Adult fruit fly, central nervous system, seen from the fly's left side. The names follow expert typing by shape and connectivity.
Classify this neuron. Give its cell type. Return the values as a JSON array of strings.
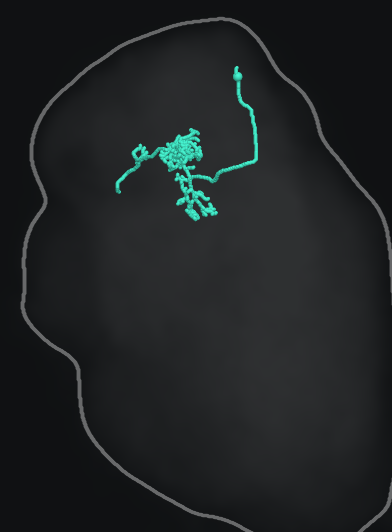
["FC2C"]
